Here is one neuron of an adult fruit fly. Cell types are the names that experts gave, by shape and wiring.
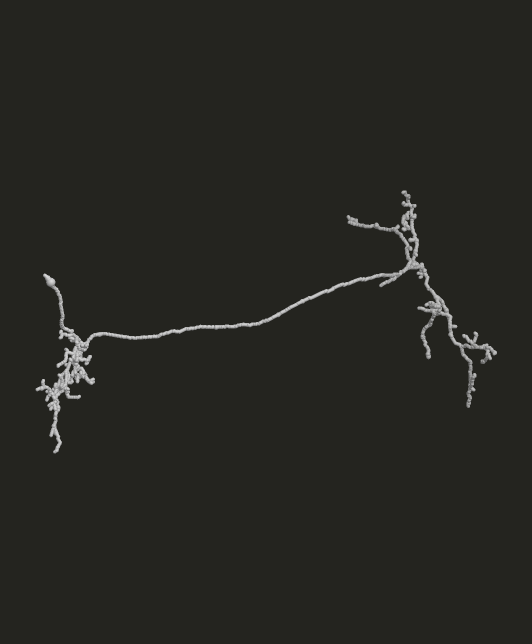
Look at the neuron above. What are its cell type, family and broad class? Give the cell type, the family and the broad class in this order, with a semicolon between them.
PRW028; hemilineage FLAa2; central-brain intrinsic neuron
